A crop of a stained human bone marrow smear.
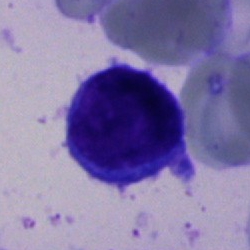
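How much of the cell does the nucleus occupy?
Most of it, leaving a narrow rim of cytoplasm seen best along the lower edge.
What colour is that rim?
Deep blue.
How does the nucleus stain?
Very dark purple throughout.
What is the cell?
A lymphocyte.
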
